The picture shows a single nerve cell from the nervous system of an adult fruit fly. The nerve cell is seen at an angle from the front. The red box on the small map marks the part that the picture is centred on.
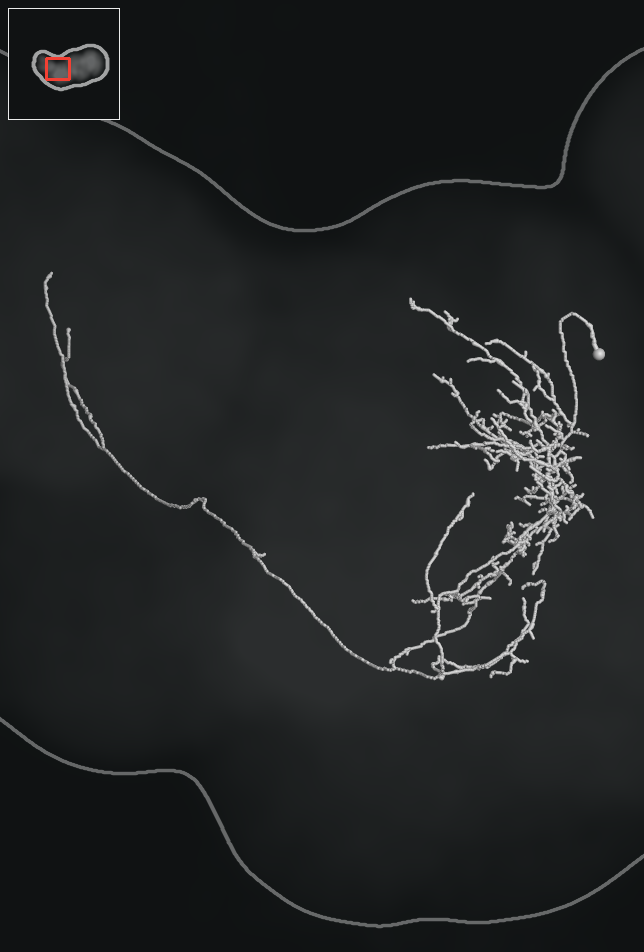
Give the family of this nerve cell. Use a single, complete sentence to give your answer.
The nerve cell is recorded as family hemilineage 17A.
